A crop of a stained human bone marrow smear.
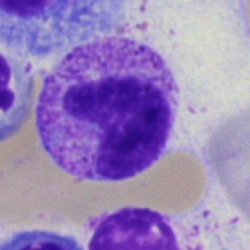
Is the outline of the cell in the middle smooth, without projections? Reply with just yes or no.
Yes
